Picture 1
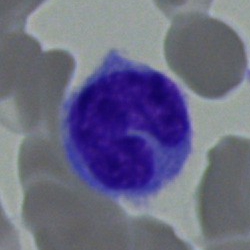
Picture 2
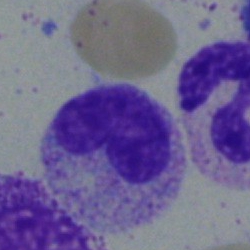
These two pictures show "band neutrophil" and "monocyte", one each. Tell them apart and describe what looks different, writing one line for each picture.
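Picture 1 is a monocyte. No granules are visible in the cytoplasm.
Picture 2 is a band neutrophil. Fine pink-purple granules are scattered throughout the cytoplasm.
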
